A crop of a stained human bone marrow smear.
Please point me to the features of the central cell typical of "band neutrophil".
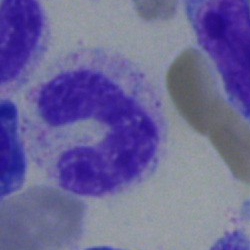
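C-shaped nucleus, opening facing left: goes with band neutrophil.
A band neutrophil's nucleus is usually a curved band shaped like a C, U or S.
Also seen: roughly round, smooth cell outline. Cytoplasm pale, faintly pinkish-lilac, with fine pink-violet granules scattered through it.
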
